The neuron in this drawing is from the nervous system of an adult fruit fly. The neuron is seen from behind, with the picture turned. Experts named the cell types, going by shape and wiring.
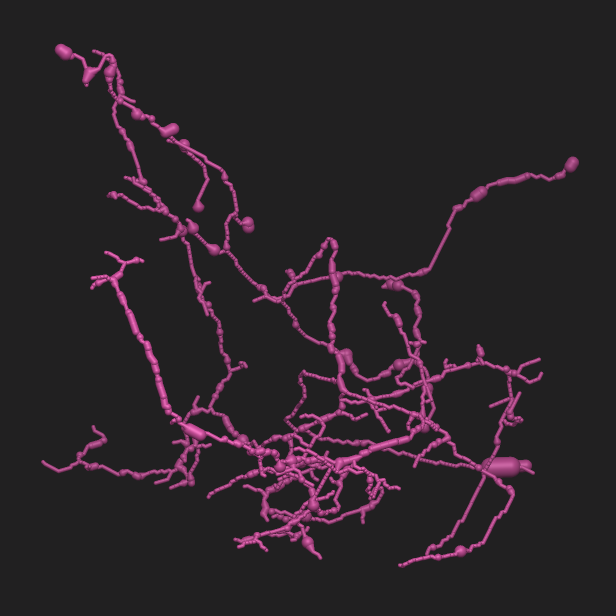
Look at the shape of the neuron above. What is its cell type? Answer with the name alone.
CB3142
